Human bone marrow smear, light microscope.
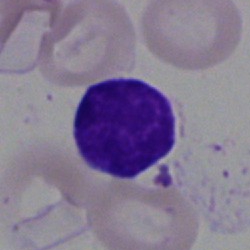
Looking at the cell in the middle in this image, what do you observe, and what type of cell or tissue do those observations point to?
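Here the nucleus takes up nearly all of the cell, and you can't make out a distinct rim of cytoplasm around it. There are no granules anywhere in it. Its surface is smooth, with nothing projecting from it. It's a lymphocyte.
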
